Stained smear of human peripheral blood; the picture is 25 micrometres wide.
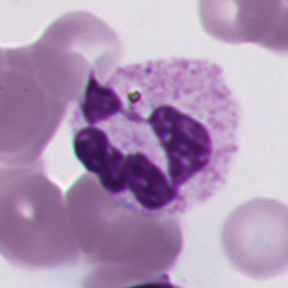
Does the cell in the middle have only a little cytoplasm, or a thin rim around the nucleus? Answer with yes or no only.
No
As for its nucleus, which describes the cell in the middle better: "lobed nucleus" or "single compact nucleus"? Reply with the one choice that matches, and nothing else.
Lobed nucleus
